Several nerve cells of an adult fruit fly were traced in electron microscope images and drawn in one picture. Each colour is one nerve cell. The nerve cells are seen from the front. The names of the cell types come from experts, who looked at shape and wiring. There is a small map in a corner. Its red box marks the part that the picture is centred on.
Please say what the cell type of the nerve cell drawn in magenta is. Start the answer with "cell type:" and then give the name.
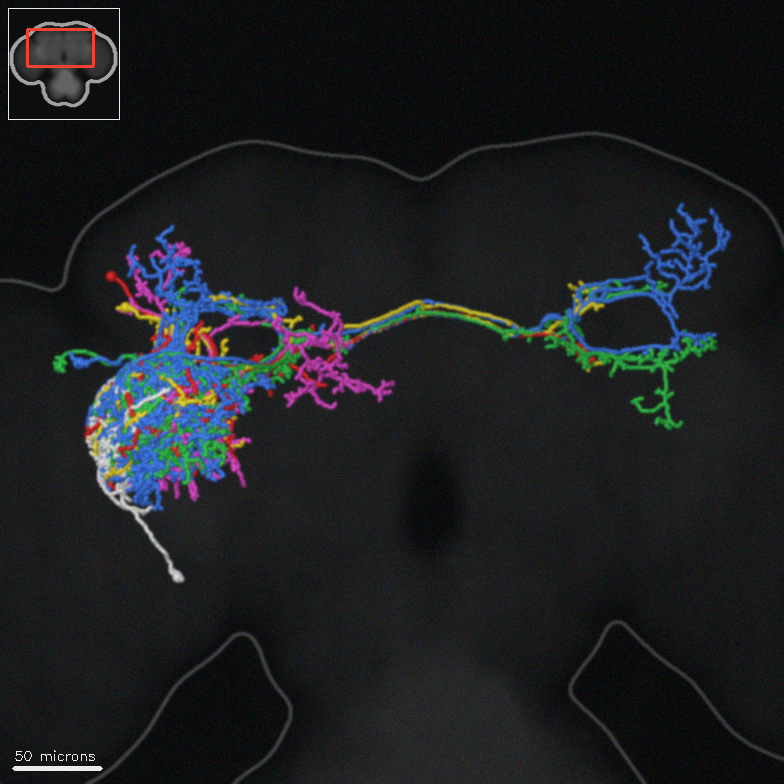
cell type: CB3660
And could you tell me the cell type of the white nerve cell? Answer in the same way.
cell type: AVLP333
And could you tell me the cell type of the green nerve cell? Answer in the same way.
cell type: AVLP434_b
